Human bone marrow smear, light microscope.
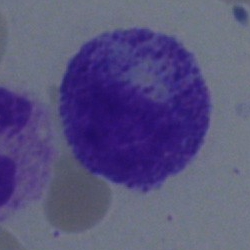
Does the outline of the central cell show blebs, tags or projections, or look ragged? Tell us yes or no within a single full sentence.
Yes, it is a rough outline that this cell has.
